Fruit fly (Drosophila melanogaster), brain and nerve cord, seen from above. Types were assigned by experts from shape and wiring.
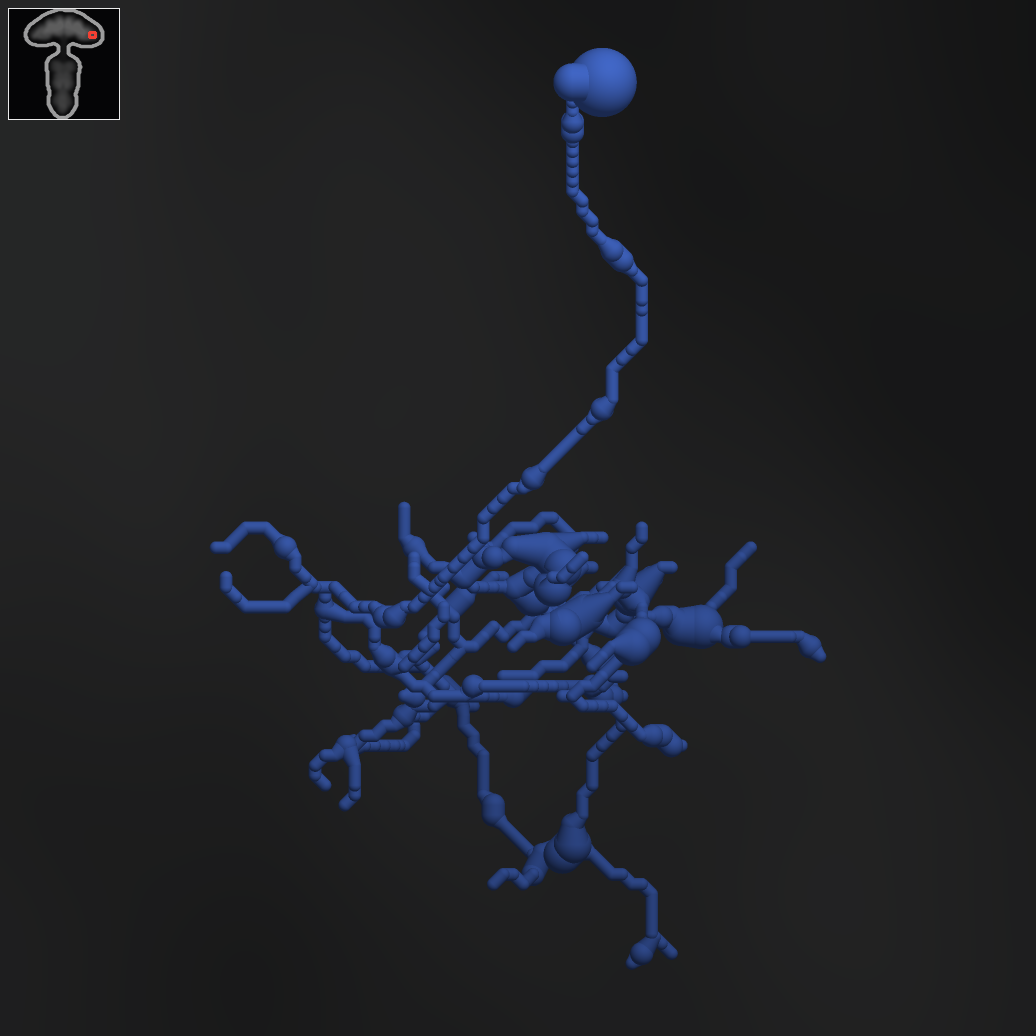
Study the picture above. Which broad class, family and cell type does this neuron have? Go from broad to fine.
optic-lobe intrinsic neuron; Mi; Mi16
